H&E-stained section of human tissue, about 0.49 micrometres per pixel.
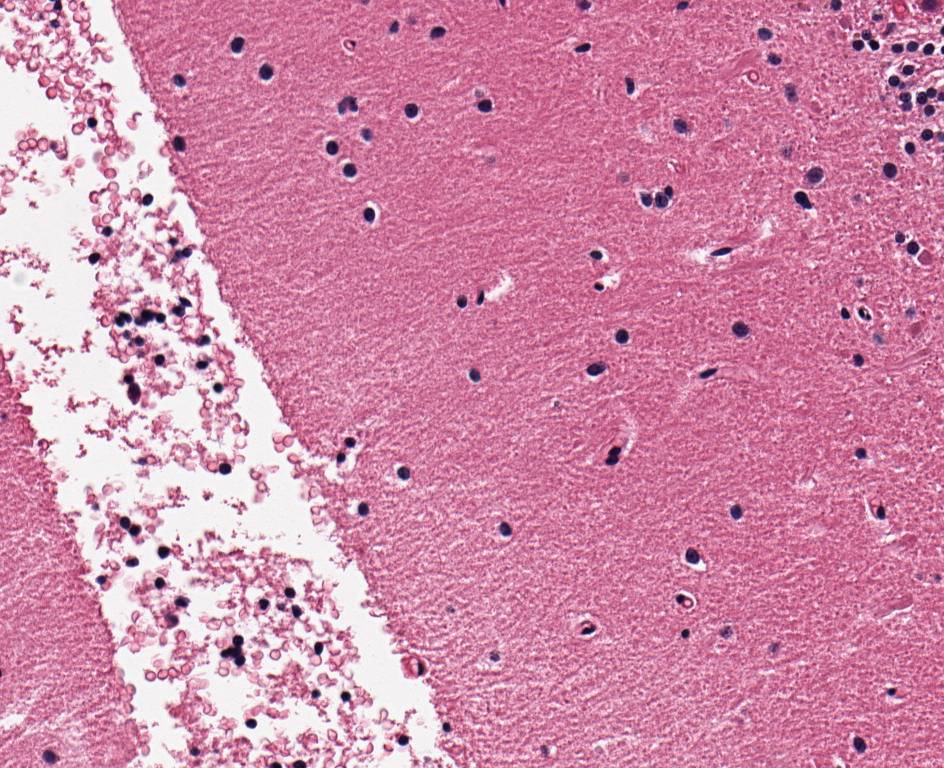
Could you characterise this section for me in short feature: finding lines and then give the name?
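Neuropil: pink, finely fibrillary, filling most of the field, centre to right edge
Nuclei: small, dark, round, crowding densely in the top right corner
Space: pale, holding many loose red blood cells
White cells: their dark round nuclei scattered among the red cells
Name: cerebellum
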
